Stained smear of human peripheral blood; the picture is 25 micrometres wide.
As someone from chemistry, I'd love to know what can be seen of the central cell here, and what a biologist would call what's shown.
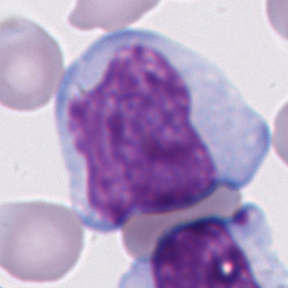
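Its nucleus shows an irregular border, notched in places. The chromatin looks patchy to me: darker clumps with lighter areas between them. The cytoplasm is pale blue, deepening to a stronger blue along the outer edge of the cell. This is a myeloblast.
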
